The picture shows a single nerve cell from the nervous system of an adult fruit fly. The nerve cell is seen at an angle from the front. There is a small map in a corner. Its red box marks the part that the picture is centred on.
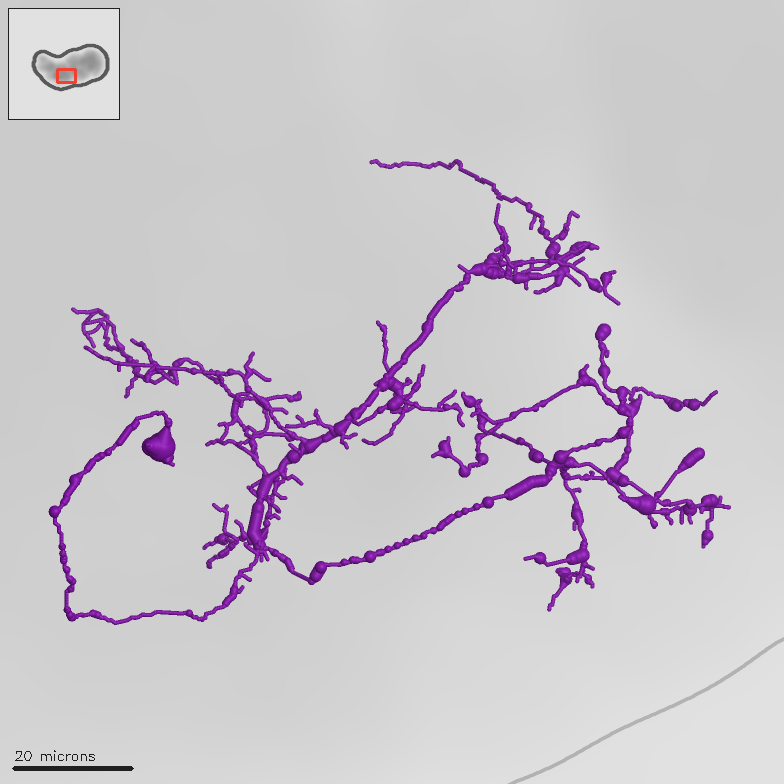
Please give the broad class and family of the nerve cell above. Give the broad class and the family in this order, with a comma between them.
nerve-cord intrinsic neuron, hemilineage 01A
